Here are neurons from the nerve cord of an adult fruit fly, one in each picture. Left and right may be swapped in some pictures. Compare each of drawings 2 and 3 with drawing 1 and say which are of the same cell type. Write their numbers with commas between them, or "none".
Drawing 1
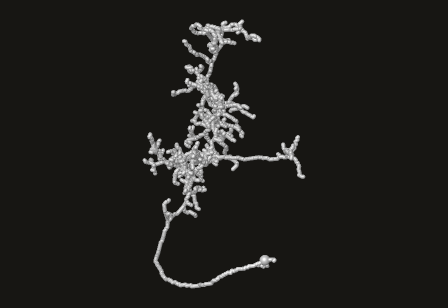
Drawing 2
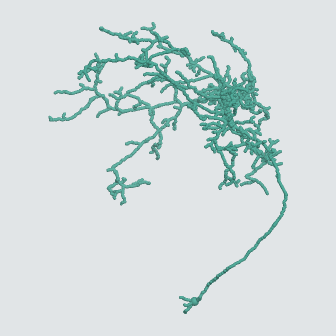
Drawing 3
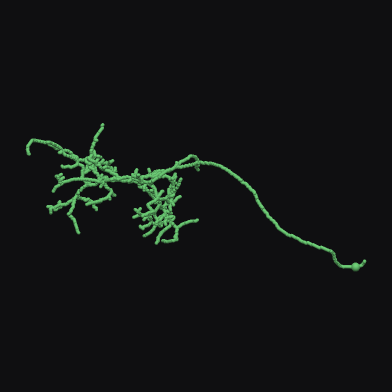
none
